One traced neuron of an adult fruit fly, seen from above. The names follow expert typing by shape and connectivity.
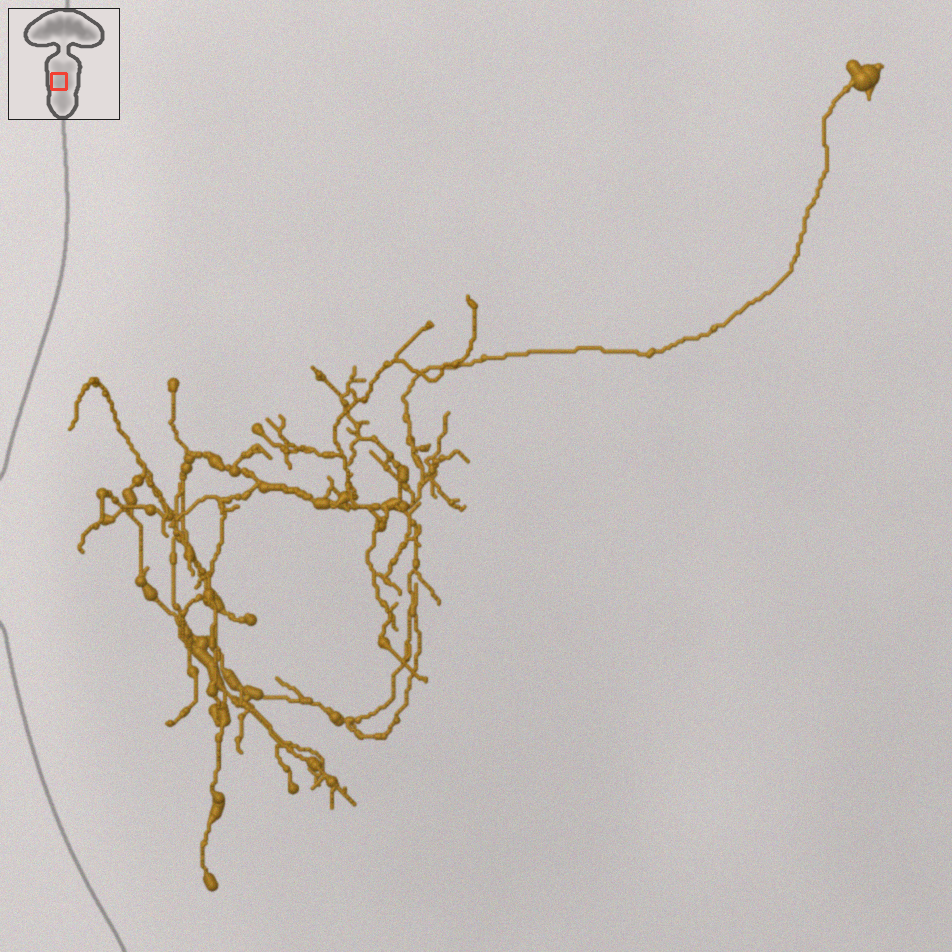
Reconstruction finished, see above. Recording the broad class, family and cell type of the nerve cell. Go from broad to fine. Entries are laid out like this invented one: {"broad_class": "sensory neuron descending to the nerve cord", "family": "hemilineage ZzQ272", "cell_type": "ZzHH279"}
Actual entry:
{"broad_class": "nerve-cord intrinsic neuron", "family": "hemilineage 14A", "cell_type": "IN14A054"}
